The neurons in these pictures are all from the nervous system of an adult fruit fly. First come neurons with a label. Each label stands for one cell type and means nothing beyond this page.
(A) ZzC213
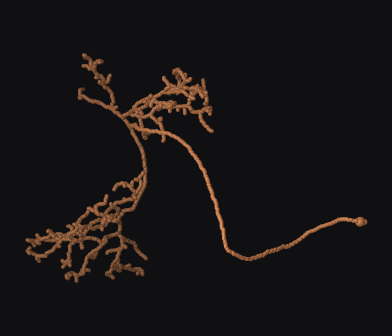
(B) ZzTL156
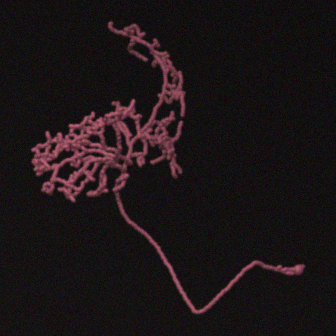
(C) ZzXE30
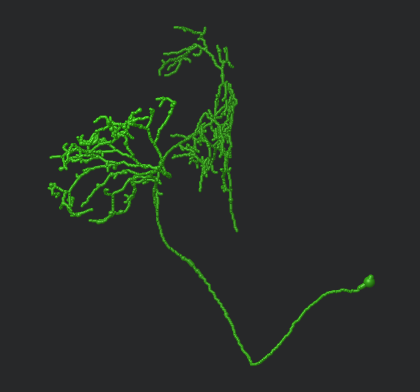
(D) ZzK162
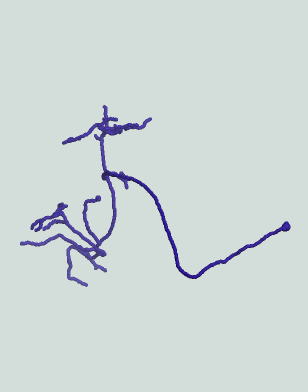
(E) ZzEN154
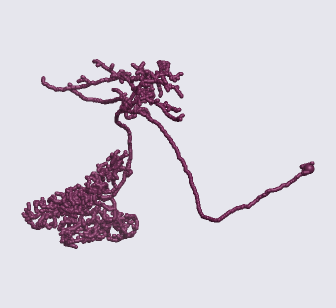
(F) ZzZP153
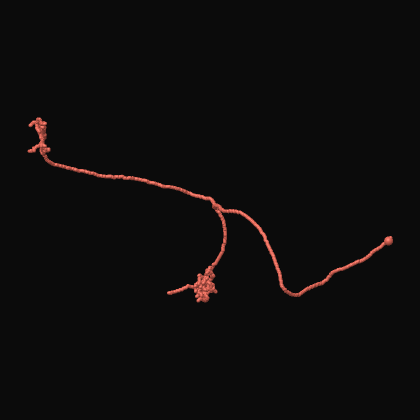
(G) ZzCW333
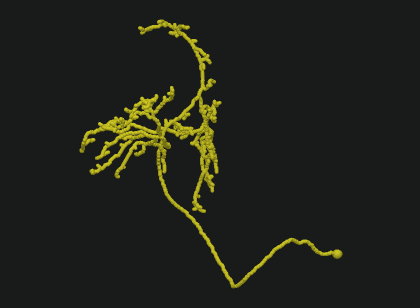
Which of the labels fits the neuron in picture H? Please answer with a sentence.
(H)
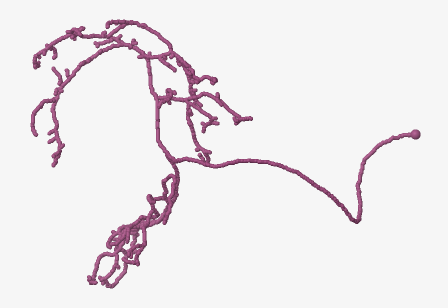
It belongs to ZzCW333.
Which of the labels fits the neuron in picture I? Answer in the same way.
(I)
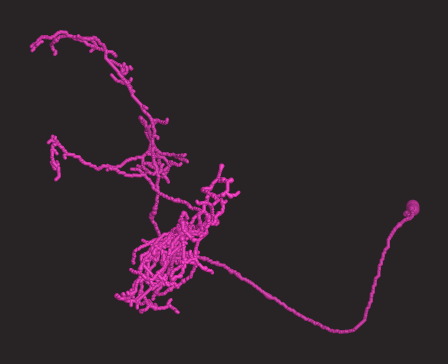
It belongs to ZzTL156.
